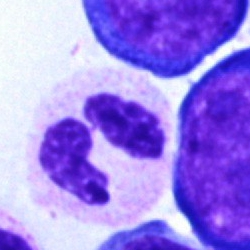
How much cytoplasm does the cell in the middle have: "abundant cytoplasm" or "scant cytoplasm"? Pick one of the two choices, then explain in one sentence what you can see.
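Abundant cytoplasm. The cytoplasm is plentiful and pale pink.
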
